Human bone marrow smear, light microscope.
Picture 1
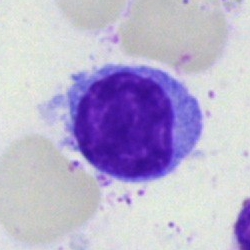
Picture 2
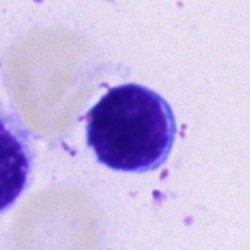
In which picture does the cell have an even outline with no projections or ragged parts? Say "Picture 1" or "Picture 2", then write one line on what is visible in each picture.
Picture 2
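Picture 1: The upper-left edge of the cytoplasm is frayed into small ragged projections.
Picture 2: The cell has a round, smooth outline.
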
